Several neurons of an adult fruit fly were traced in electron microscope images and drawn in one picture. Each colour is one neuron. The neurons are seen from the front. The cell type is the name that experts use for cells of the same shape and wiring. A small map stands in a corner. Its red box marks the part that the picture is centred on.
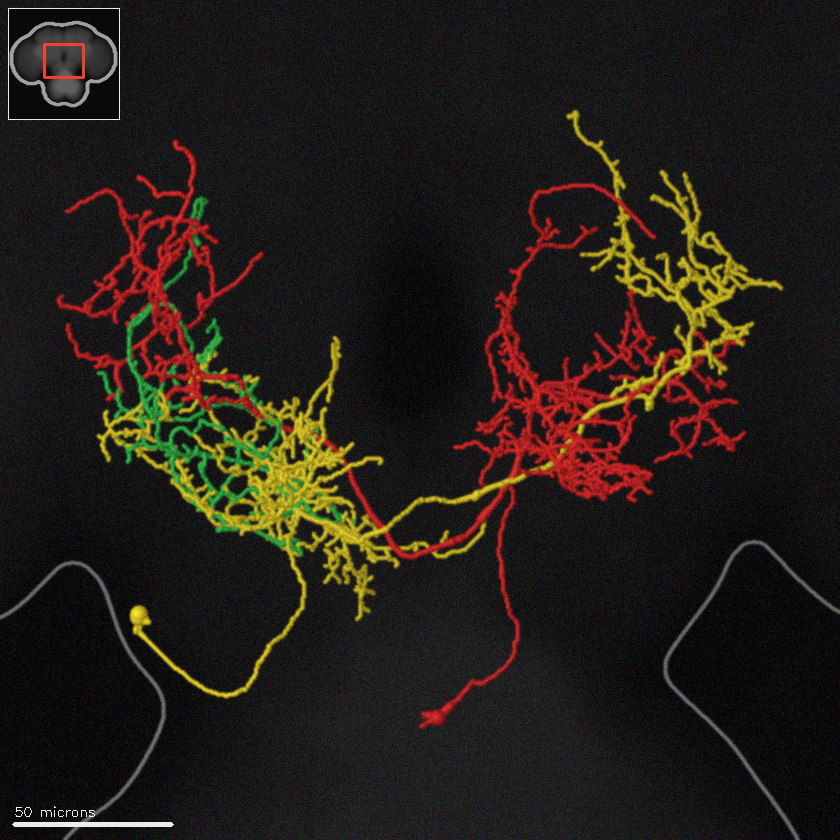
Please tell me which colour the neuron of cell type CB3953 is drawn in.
green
